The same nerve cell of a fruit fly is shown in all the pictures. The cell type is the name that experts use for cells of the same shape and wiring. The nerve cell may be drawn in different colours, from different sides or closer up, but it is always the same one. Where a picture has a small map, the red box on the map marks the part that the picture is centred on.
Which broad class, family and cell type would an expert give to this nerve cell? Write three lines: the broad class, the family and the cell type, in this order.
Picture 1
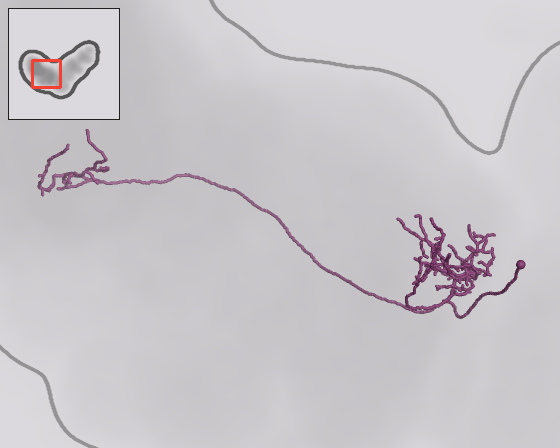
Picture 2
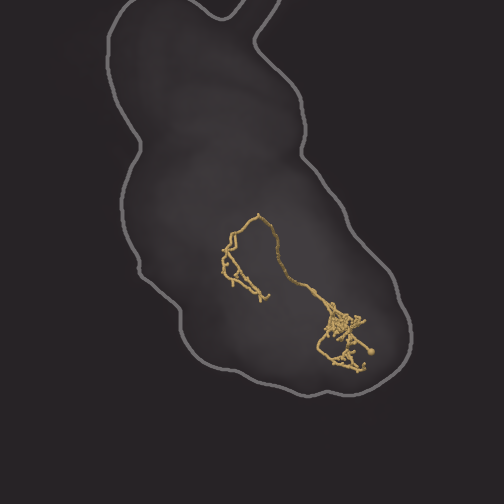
central-brain intrinsic neuron
hemilineage VPNp1_medial
LHPV3a2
